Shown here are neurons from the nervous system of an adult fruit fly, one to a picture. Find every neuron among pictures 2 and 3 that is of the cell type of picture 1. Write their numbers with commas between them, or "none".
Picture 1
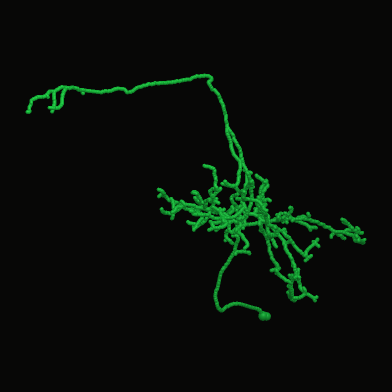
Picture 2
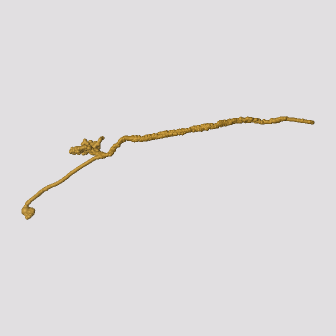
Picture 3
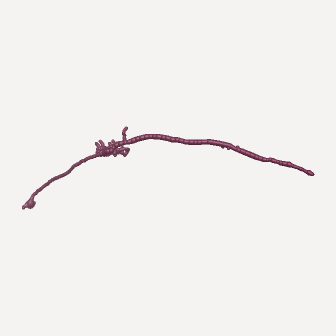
none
